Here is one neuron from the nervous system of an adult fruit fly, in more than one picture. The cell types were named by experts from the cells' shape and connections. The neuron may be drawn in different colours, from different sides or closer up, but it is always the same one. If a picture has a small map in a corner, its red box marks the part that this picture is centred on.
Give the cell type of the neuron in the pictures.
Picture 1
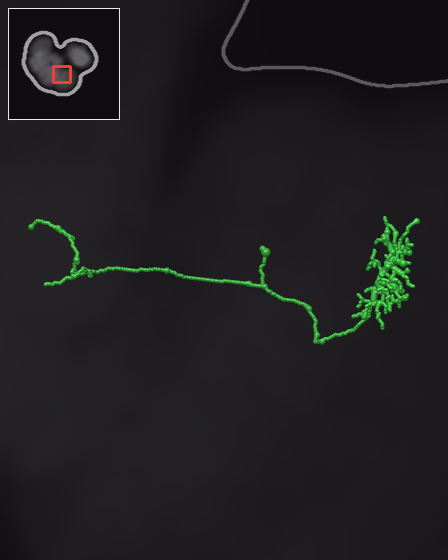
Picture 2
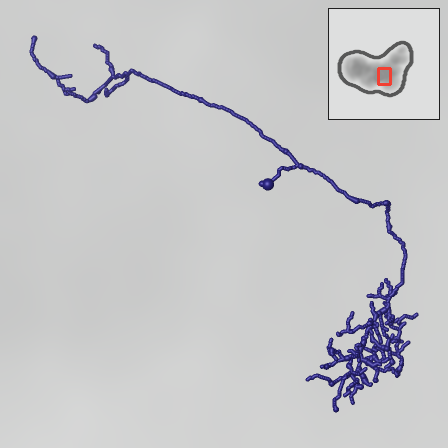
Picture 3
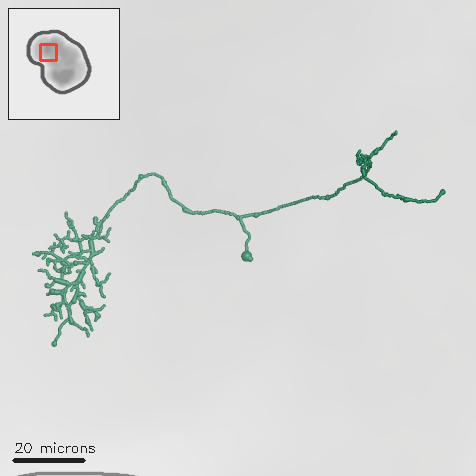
LLPC2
